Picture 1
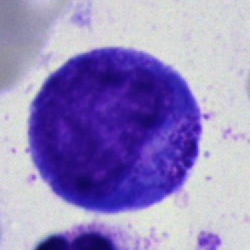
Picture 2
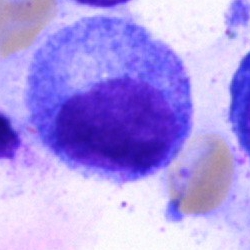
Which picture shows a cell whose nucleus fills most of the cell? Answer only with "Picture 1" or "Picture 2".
Picture 1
